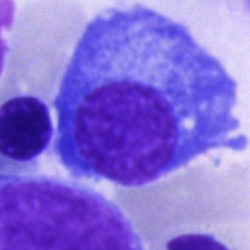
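Plasma cell in a stained human bone marrow smear. Irregular outline with small bud-like projections along the right edge. Cytoplasm abundant and blue, paler and mottled above the nucleus, deeper blue at the cell edges. Small clear vacuole just right of the nucleus.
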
